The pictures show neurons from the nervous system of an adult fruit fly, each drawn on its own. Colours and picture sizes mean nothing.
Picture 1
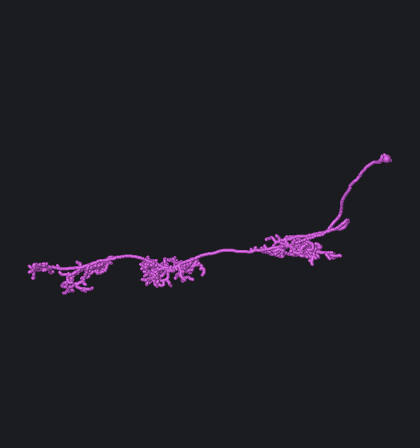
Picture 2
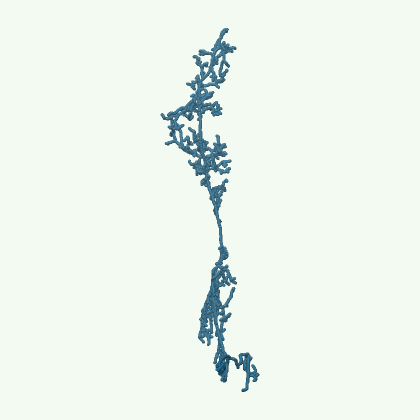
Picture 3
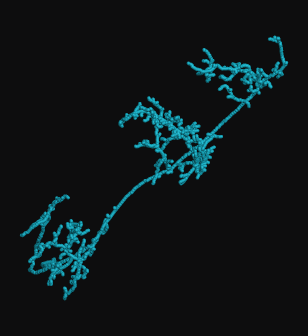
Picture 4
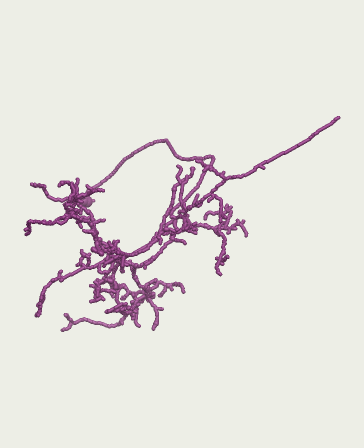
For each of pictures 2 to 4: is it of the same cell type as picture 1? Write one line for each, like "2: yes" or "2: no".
2: yes
3: yes
4: no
